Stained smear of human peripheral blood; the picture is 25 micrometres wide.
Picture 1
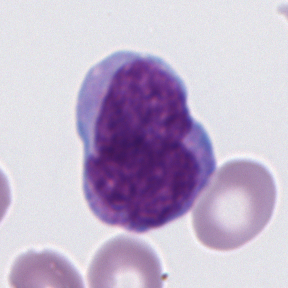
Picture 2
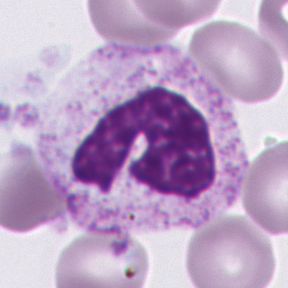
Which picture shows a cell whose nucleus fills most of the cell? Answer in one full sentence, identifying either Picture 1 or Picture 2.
Picture 1 holds the cell with no more than a narrow rim of cytoplasm.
